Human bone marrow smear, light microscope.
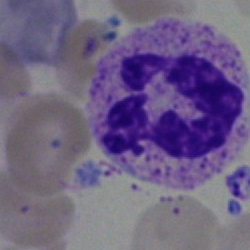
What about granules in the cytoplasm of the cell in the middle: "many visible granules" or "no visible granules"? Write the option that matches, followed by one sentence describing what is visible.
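Many visible granules. Small purple granules are scattered throughout the cytoplasm.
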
